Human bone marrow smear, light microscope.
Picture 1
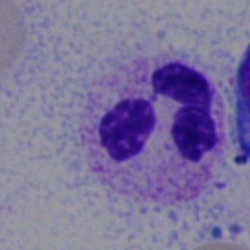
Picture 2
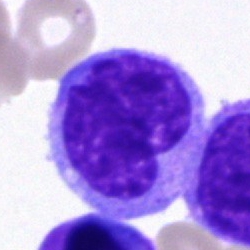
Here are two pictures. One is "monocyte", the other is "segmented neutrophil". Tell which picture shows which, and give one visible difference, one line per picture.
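Picture 1 is a segmented neutrophil. The cytoplasm is abundant and pale pink.
Picture 2 is a monocyte. The nucleus fills most of the cell.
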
